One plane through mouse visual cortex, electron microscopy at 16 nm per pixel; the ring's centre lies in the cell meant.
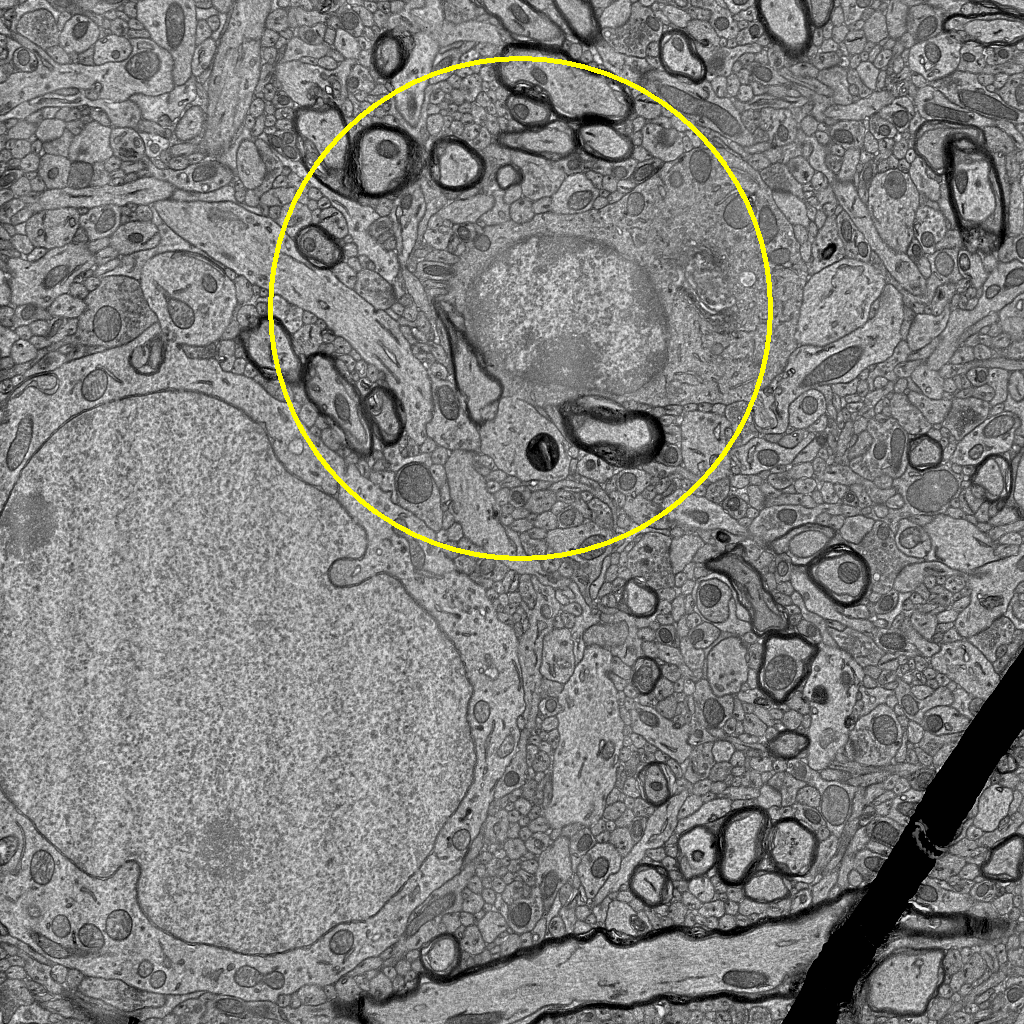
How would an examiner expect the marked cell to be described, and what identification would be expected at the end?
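A smooth nuclear outline without deep infoldings encloses mostly pale, finely speckled chromatin, with no thick dark rim along the envelope. Pale cytoplasm extends farther right of the nucleus than left. A myelinated axon lies against the nucleus's lower edge. The cell is an oligodendrocyte.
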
